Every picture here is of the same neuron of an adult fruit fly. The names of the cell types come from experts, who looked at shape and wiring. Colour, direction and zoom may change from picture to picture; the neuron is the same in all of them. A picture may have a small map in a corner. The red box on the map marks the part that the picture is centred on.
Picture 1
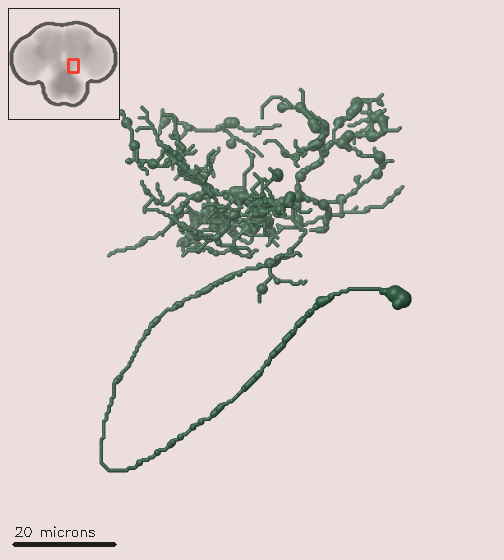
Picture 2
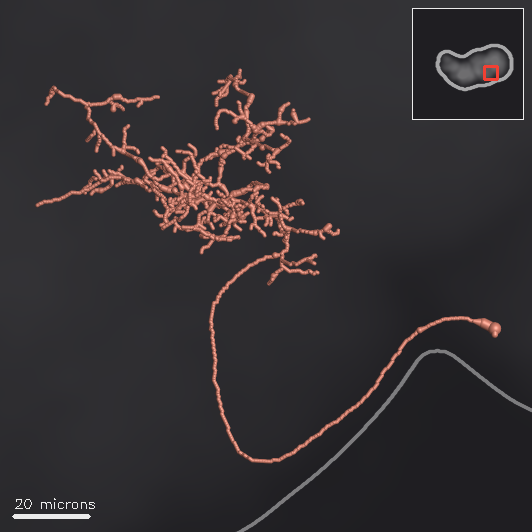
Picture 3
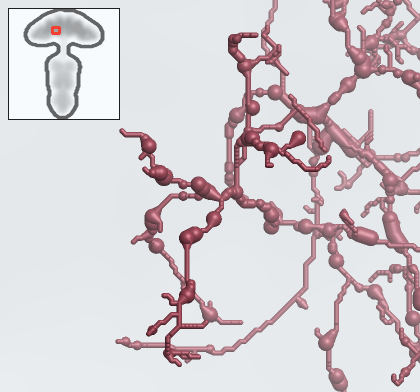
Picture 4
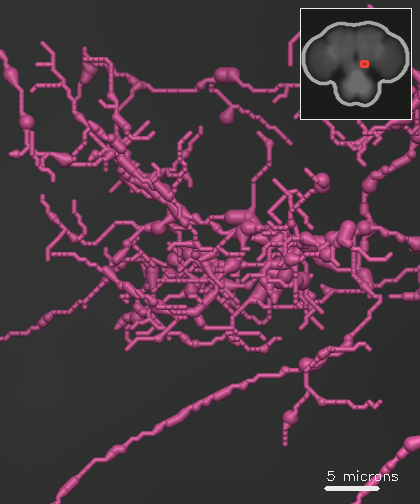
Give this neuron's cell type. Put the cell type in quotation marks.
"AMMC031"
